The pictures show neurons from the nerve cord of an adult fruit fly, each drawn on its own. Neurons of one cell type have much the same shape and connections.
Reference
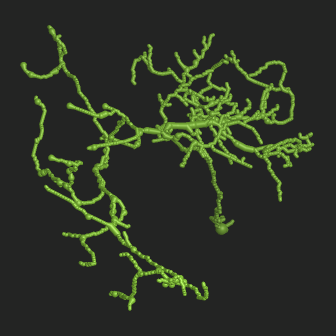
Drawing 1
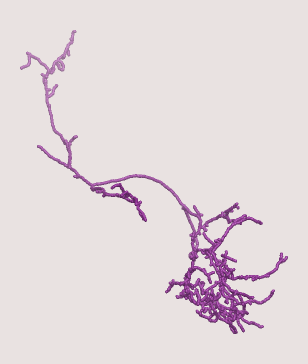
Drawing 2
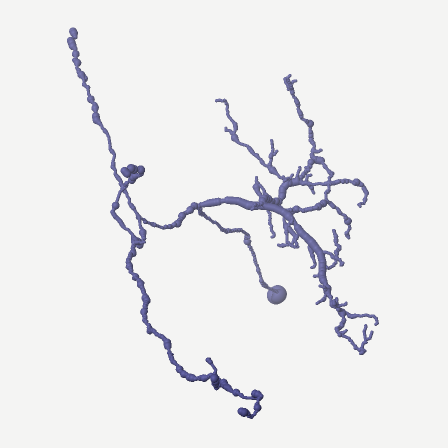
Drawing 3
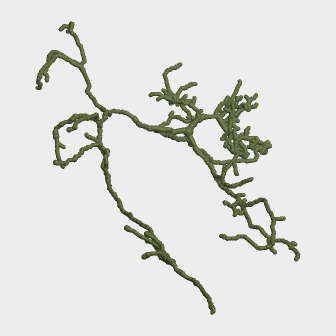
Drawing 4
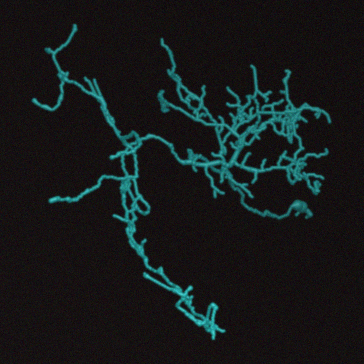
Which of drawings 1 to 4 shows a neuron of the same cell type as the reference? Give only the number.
4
